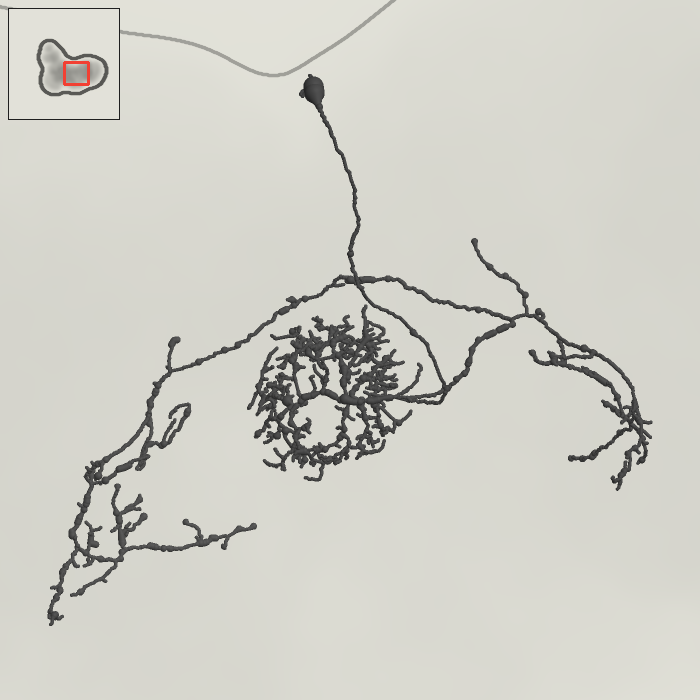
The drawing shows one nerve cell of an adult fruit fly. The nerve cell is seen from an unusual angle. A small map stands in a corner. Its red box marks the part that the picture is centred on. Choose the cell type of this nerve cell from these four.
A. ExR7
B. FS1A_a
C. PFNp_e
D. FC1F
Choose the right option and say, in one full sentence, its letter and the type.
The cell type is ExR7 for the nerve cell, matching option A.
